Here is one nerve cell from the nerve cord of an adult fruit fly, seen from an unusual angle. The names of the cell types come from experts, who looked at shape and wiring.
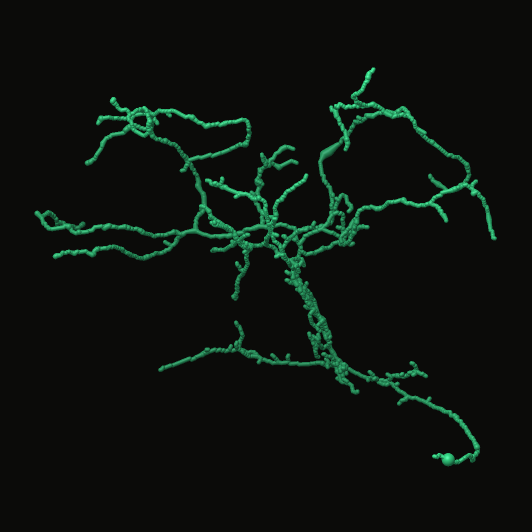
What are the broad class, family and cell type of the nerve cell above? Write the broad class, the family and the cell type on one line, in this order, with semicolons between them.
nerve-cord intrinsic neuron; hemilineage 12A; IN12A042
